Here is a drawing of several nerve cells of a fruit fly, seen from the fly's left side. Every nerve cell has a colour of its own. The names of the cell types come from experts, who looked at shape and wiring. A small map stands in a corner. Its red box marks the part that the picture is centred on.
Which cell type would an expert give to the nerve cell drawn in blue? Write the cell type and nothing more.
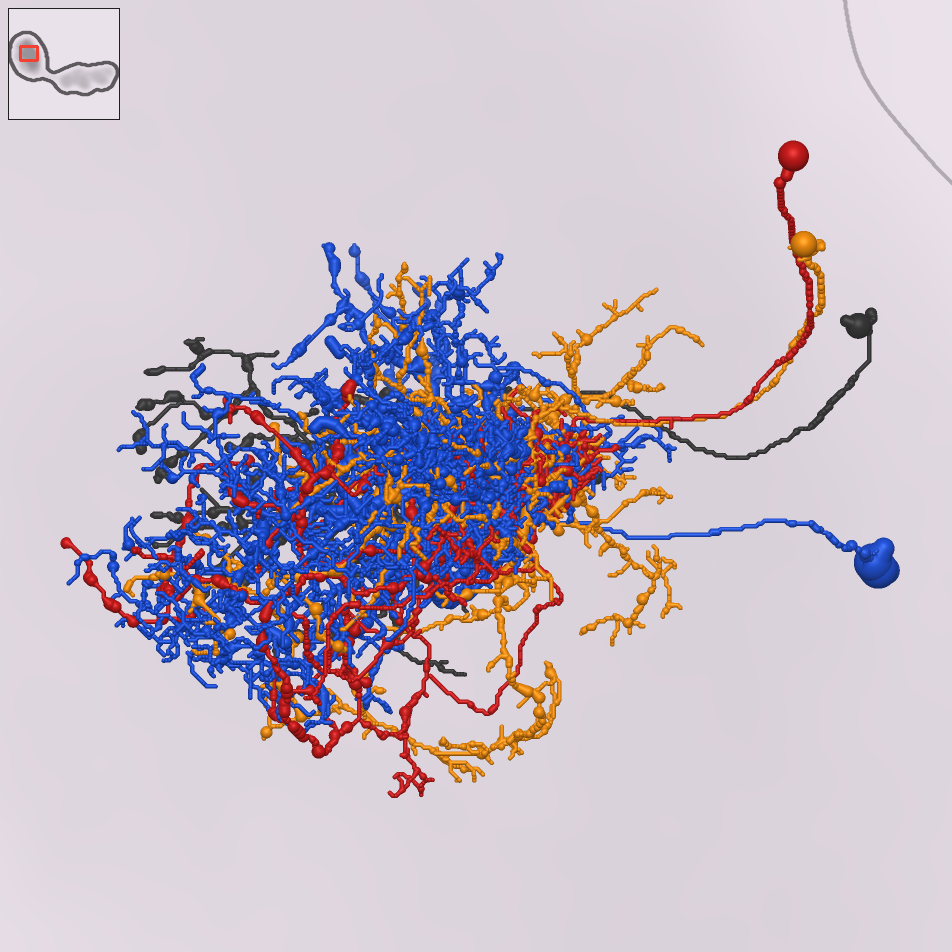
PVLP121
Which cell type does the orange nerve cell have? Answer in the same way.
PVLP096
